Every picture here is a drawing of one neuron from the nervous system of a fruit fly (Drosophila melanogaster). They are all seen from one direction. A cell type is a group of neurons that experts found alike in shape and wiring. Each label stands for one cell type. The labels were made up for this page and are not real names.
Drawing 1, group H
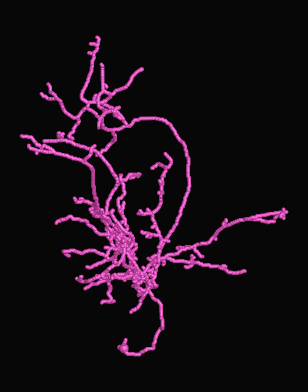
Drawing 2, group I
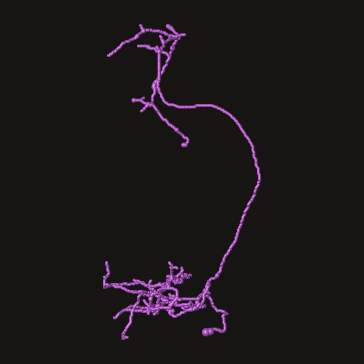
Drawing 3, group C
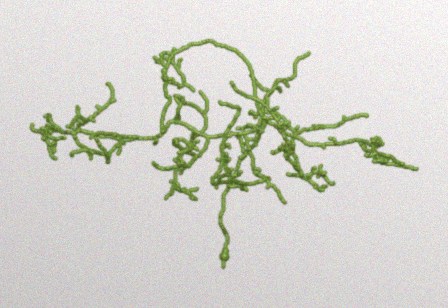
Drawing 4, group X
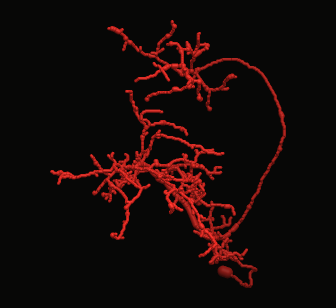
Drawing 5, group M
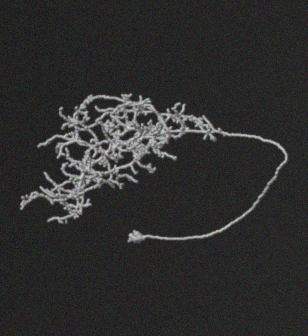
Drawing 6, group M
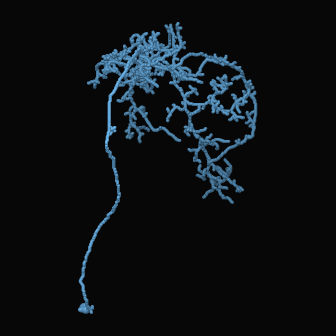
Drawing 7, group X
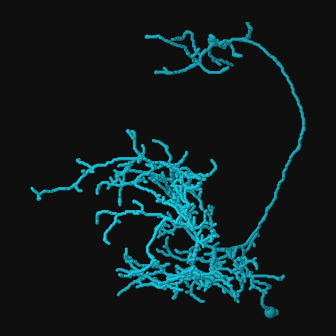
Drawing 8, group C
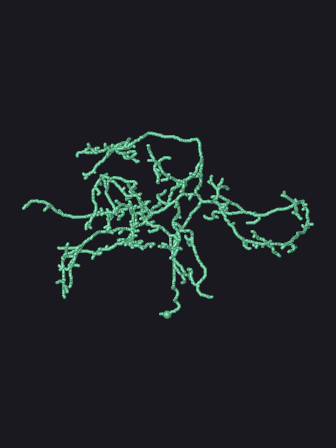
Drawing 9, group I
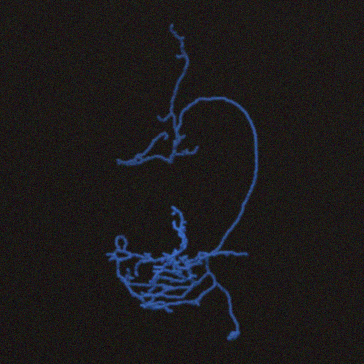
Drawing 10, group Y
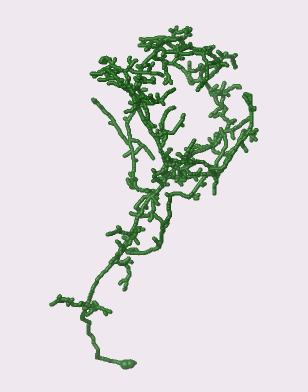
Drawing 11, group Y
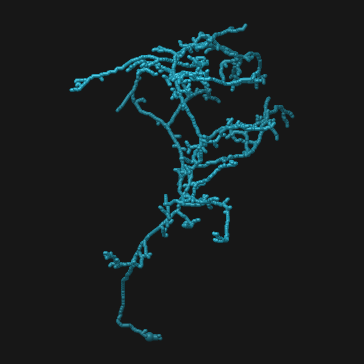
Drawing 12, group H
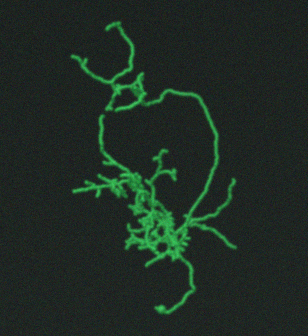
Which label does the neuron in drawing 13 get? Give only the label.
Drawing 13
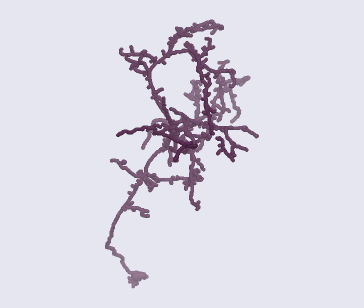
group Y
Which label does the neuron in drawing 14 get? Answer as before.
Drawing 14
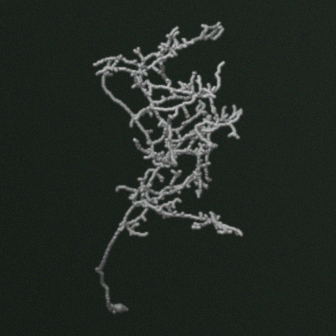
group Y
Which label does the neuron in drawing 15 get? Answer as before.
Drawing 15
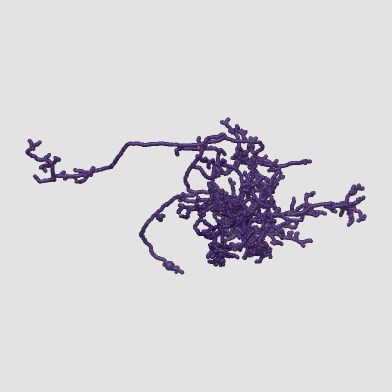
group H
